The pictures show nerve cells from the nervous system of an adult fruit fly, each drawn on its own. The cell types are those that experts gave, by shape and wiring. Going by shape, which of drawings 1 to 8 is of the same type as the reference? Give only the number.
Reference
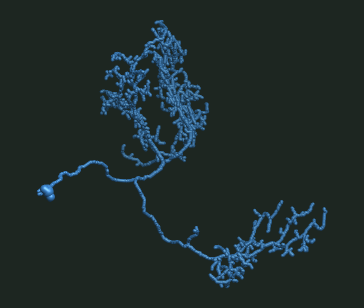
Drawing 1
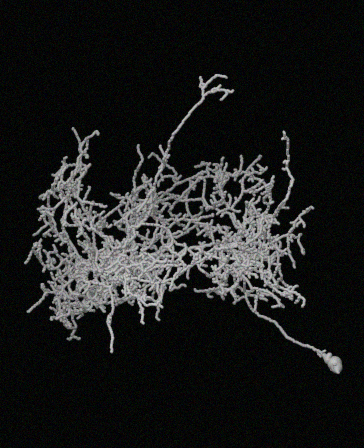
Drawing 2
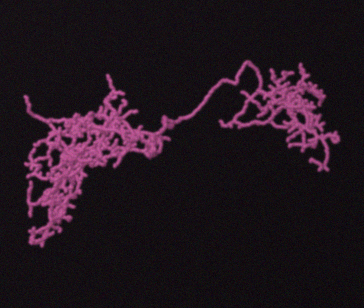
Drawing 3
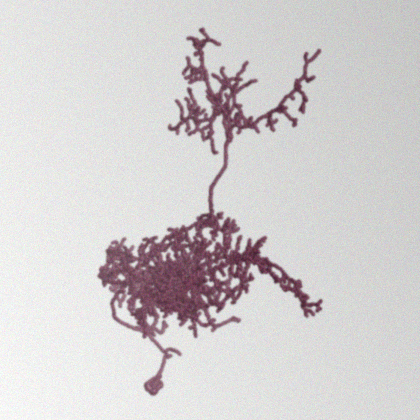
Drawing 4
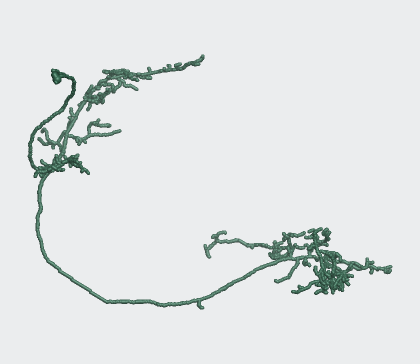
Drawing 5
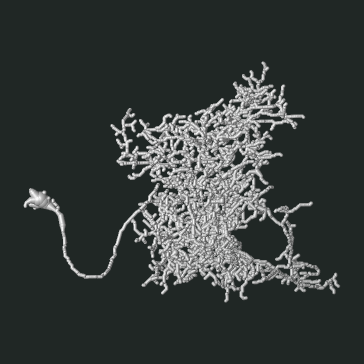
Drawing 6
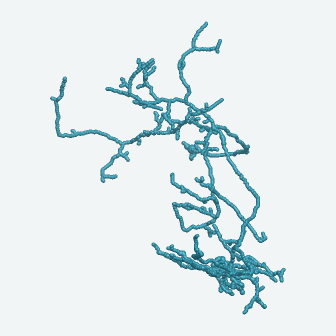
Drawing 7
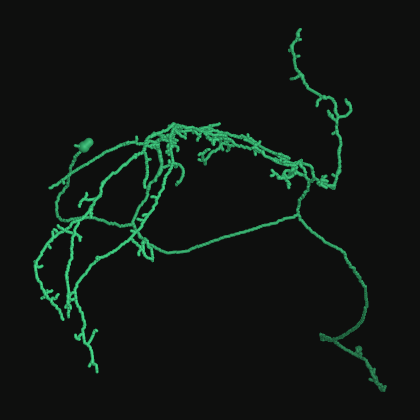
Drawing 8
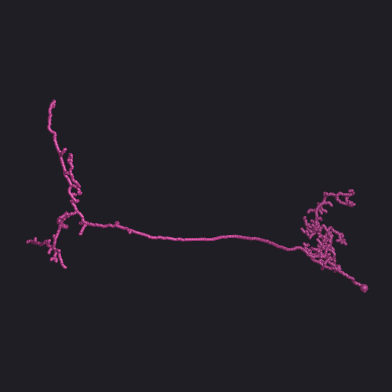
2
